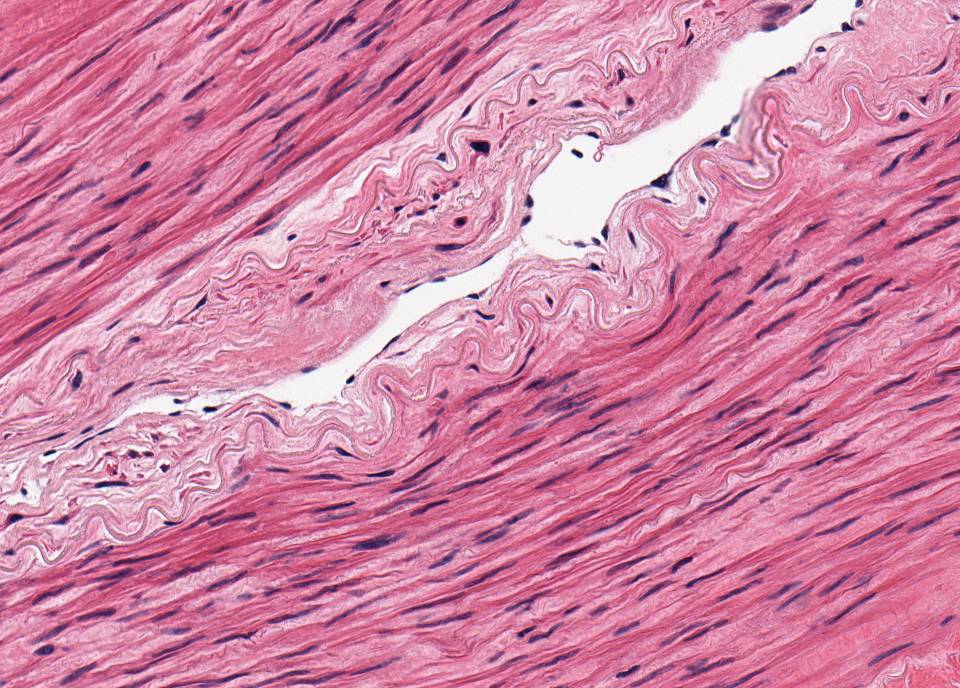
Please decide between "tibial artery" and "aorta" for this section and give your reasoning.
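This is the tibial artery. Smooth muscle cells, with elongated, cigar-shaped, dark purple nuclei, fill the upper left and lower right, running parallel to the lumen.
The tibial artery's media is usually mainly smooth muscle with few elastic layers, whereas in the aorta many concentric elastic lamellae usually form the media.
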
